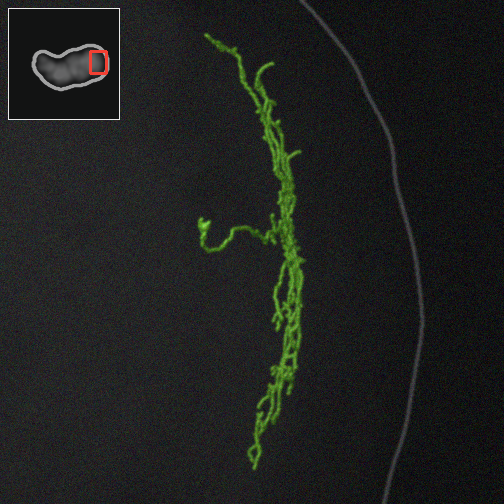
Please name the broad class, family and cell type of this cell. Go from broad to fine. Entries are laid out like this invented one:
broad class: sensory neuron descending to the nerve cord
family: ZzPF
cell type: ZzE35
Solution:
broad class: optic-lobe intrinsic neuron
family: Cm
cell type: Cm12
